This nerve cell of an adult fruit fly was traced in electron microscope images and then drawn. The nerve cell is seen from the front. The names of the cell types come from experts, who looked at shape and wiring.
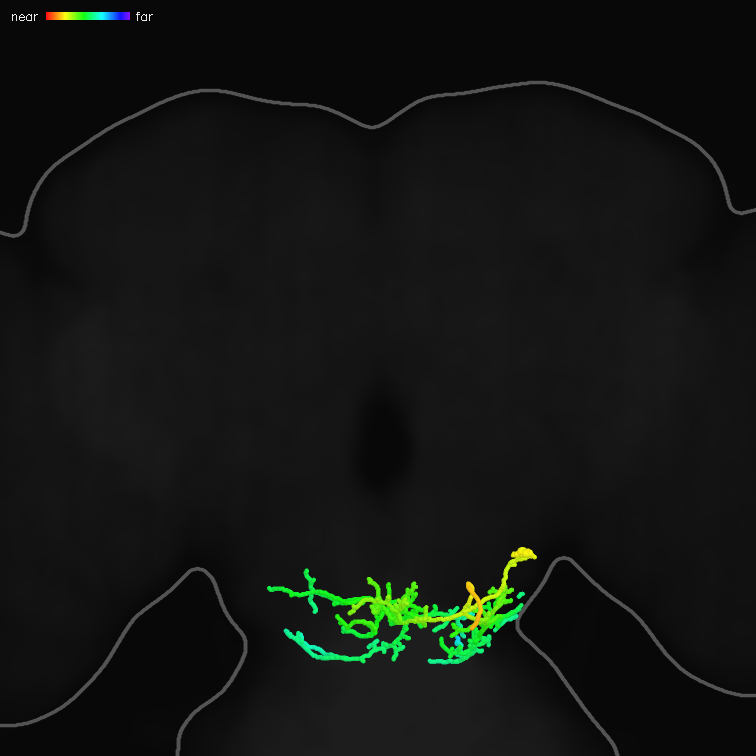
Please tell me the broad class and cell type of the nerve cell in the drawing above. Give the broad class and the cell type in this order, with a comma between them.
motor neuron of the brain, MN3M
